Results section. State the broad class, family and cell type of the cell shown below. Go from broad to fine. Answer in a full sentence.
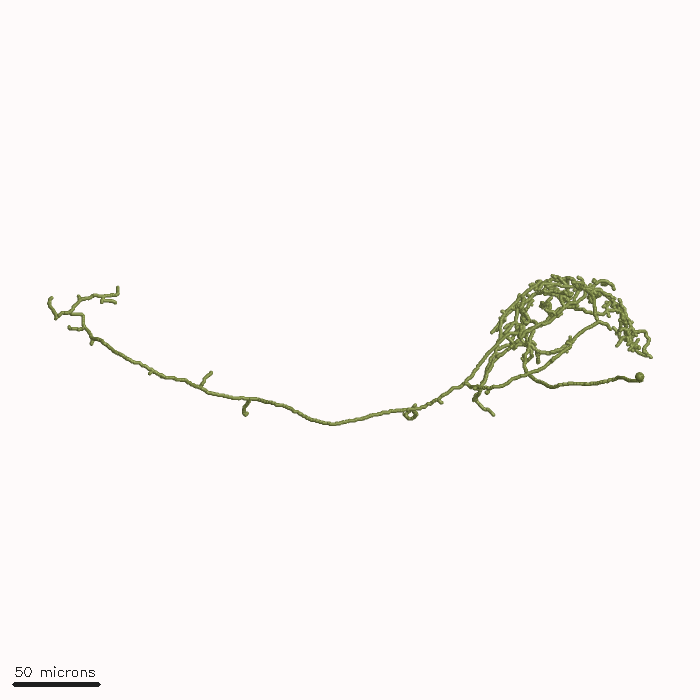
A central-brain intrinsic neuron of hemilineage LHl2_ventral, type CB3629.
